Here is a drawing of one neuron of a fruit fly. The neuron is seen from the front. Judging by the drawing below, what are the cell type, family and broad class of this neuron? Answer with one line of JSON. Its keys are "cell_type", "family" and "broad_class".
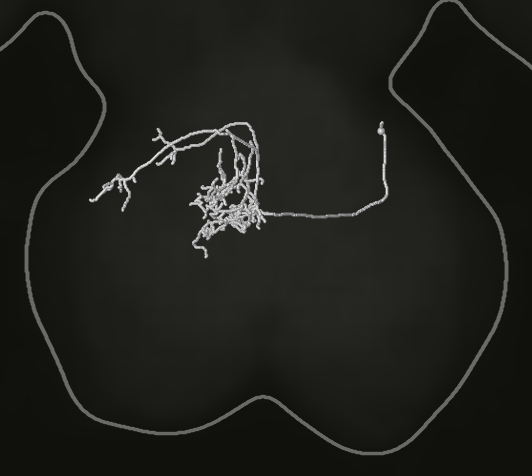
{"cell_type": "IN18B051", "family": "hemilineage 18B", "broad_class": "nerve-cord intrinsic neuron"}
